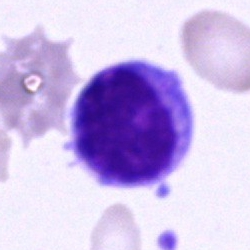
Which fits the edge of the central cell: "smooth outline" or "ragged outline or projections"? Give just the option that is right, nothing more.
Ragged outline or projections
